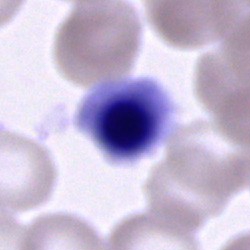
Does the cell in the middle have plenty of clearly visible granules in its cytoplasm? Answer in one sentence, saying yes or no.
No, no visible granules are present in the cytoplasm of the cell.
